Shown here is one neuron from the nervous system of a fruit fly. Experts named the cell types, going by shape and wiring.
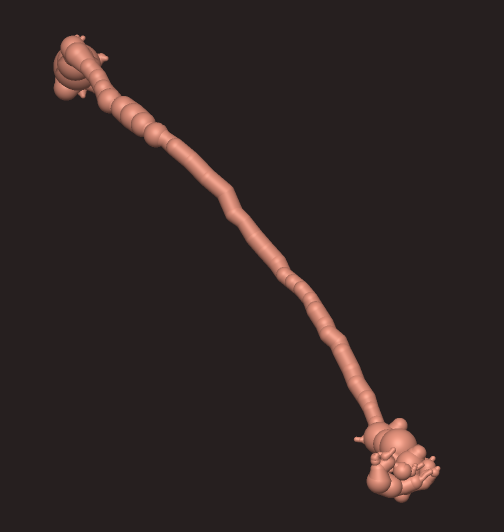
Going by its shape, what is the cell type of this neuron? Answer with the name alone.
L2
